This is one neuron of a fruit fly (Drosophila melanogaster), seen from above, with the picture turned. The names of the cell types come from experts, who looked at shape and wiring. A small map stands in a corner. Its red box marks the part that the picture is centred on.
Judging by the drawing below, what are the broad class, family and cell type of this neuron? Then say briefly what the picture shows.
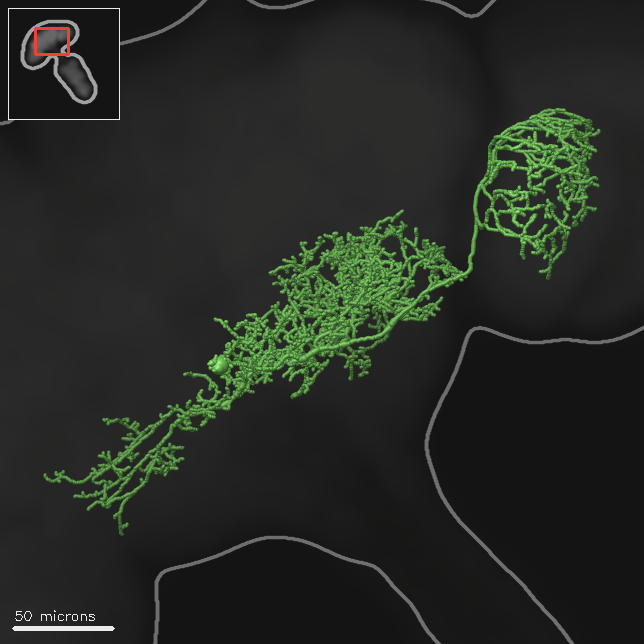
It is a visual centrifugal neuron. Its family is LoVC. It is of cell type LoVC7. It is in the brain and does not reach the nerve cord. From left to right in the picture it spans about 300 microns. More than a hundred branch ends can be seen.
